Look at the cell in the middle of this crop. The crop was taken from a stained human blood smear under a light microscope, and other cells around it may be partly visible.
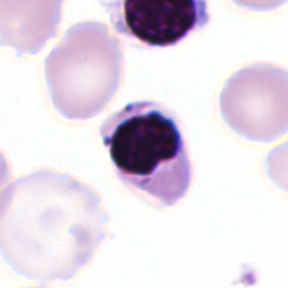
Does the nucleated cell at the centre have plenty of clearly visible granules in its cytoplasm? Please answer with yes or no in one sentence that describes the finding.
No, this cell has a cytoplasm without visible granules.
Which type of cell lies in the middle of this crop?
erythroblast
